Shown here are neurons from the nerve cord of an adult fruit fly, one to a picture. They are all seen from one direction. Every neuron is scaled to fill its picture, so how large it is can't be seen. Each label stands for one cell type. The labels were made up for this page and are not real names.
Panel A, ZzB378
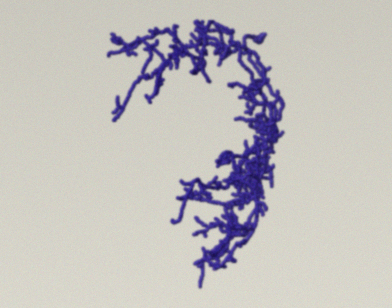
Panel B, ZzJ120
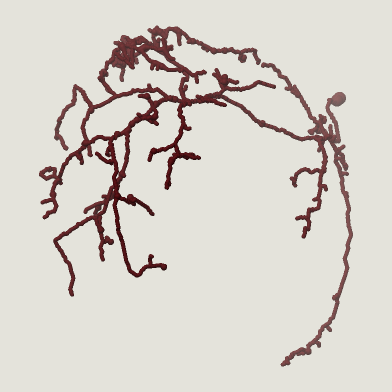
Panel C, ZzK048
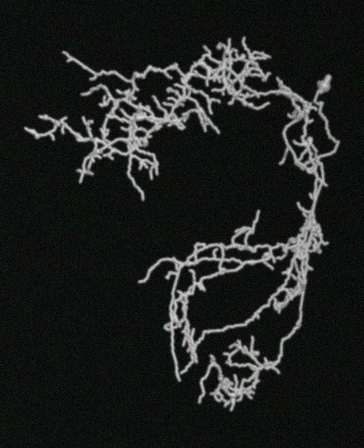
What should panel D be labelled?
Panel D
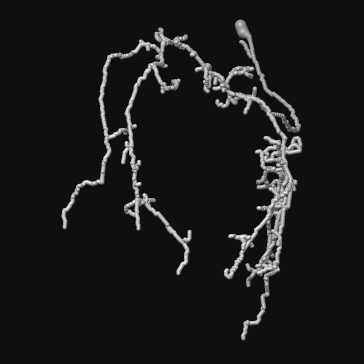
ZzK048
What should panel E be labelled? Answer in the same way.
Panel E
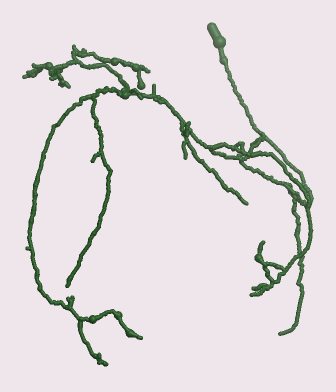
ZzJ120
